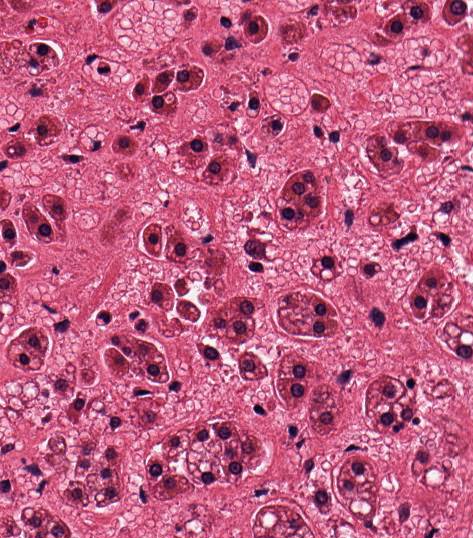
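Adrenal gland. First, the cells: large and polygonal, gathered in small rounded clusters scattered across the whole field. Next, the cytoplasm: many cells have pale, finely vacuolated, foamy cytoplasm, while other large cells have abundant pink granular cytoplasm. Last, what is absent: the field contains no gland lumens and no fat cells.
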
